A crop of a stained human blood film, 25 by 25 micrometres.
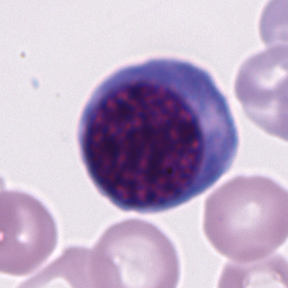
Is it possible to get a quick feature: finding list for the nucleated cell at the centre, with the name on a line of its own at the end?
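Outline: smooth, no surface projections
Nucleus: against cell edge at lower left; almost no cytoplasm on that side
Chromatin: coarse, clumped into dark blocks
Cytoplasm: no vacuoles
Name: normoblast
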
